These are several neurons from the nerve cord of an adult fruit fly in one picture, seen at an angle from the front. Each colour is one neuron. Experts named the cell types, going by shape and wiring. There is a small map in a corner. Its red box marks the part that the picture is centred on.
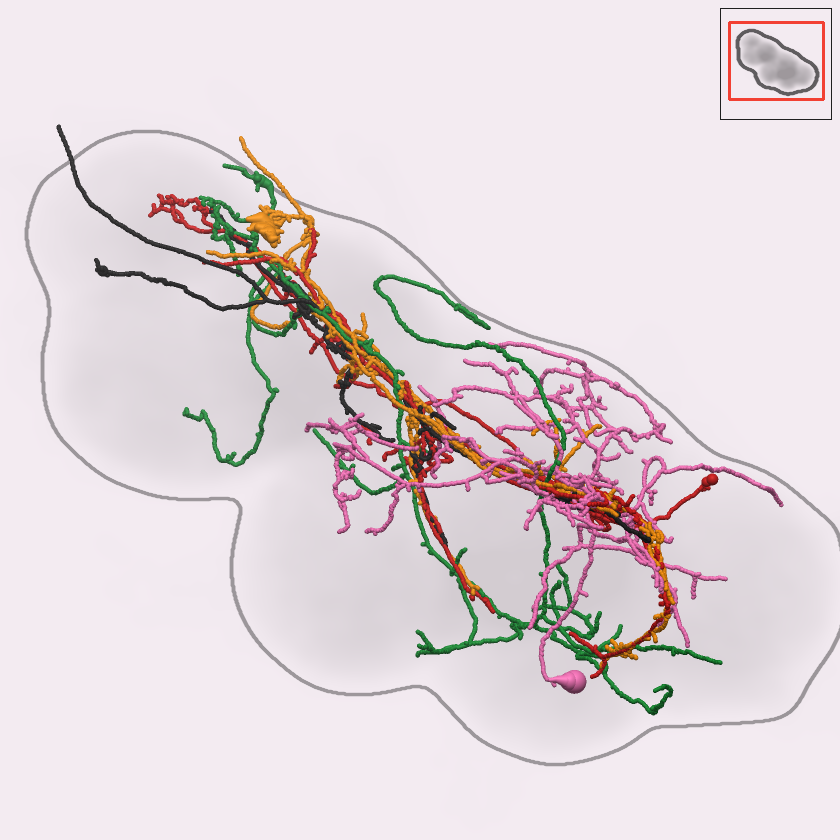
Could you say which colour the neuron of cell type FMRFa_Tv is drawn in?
pink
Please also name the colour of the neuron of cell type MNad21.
orange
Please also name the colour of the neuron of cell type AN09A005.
green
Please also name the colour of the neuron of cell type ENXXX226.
black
